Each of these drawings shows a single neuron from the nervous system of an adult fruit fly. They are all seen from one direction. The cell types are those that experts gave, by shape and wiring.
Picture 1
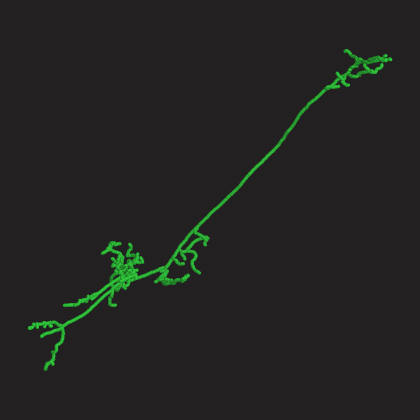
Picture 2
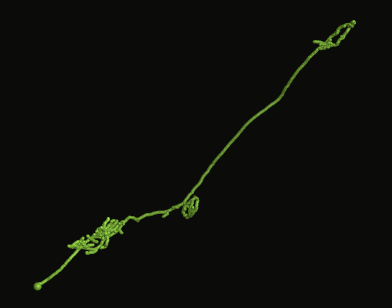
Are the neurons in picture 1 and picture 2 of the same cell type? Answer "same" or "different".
different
